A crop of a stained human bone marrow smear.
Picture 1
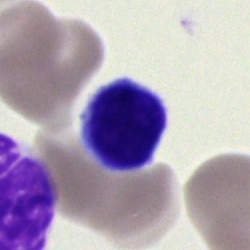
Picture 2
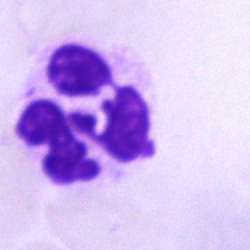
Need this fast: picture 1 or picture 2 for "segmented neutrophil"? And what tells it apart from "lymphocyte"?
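What I see here is a lymphocyte in picture 1 and a segmented neutrophil in picture 2. The lymphocyte is roughly round with slightly flattened sides, and the whole cell stains a dense, deep blue-violet. Its chromatin looks dense and dark throughout, with no nucleoli visible.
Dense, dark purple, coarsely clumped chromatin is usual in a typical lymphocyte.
I find no granules and no vacuoles anywhere in the lymphocyte. The segmented neutrophil is also roughly round, but its cytoplasm is pale lilac rather than deeply stained. No other cell touches the segmented neutrophil.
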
